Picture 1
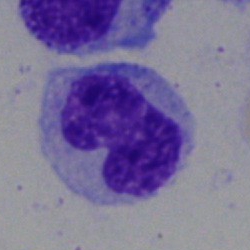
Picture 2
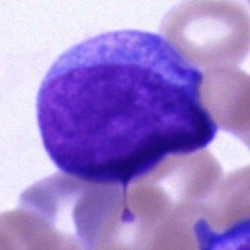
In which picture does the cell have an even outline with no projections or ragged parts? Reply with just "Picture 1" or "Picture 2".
Picture 1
